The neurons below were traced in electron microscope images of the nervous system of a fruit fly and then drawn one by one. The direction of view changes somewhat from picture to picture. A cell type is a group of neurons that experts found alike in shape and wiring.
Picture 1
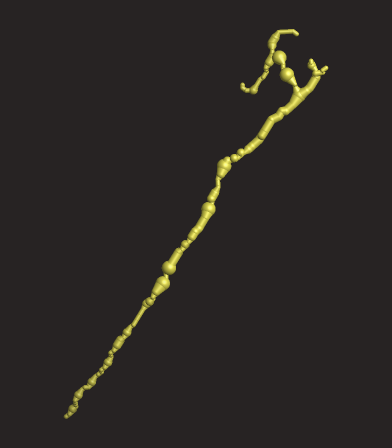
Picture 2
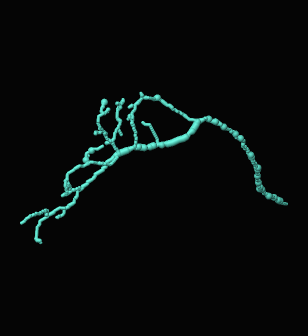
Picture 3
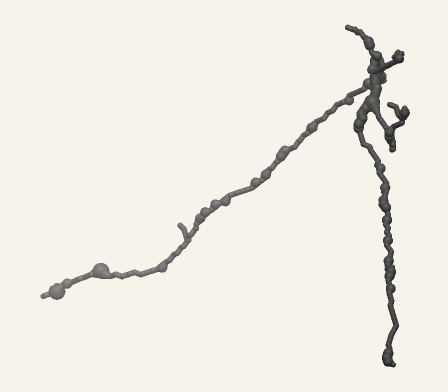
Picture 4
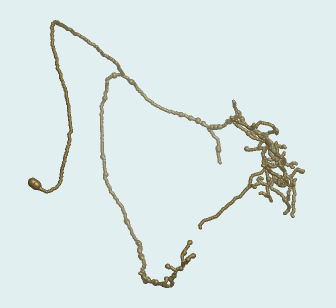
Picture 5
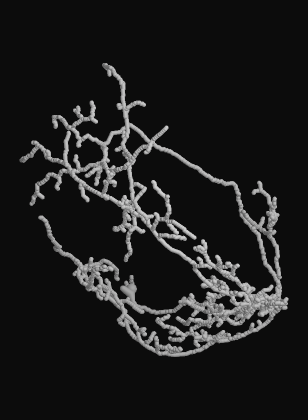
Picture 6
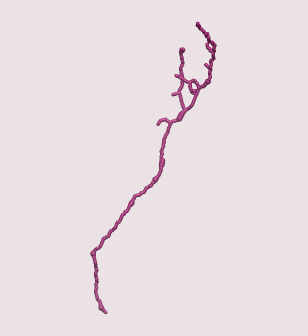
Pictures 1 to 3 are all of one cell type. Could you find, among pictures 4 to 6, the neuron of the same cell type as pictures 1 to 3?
6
